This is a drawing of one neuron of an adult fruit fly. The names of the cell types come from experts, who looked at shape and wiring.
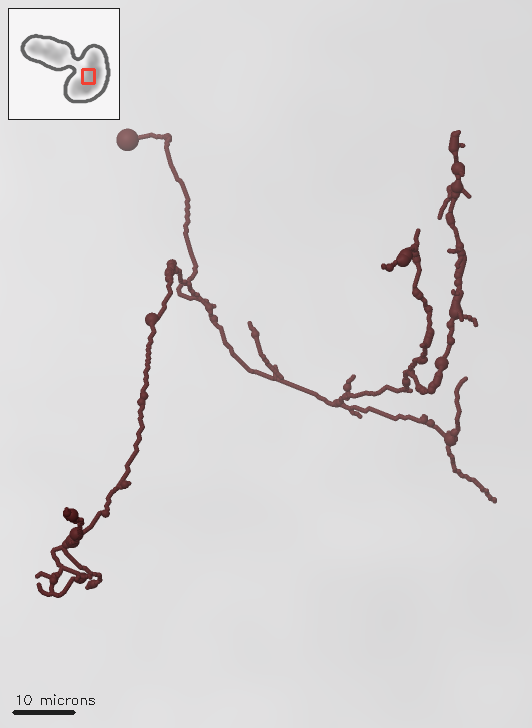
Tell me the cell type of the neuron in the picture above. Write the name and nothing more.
CB1876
